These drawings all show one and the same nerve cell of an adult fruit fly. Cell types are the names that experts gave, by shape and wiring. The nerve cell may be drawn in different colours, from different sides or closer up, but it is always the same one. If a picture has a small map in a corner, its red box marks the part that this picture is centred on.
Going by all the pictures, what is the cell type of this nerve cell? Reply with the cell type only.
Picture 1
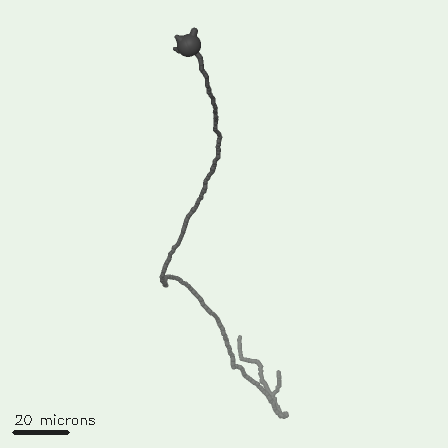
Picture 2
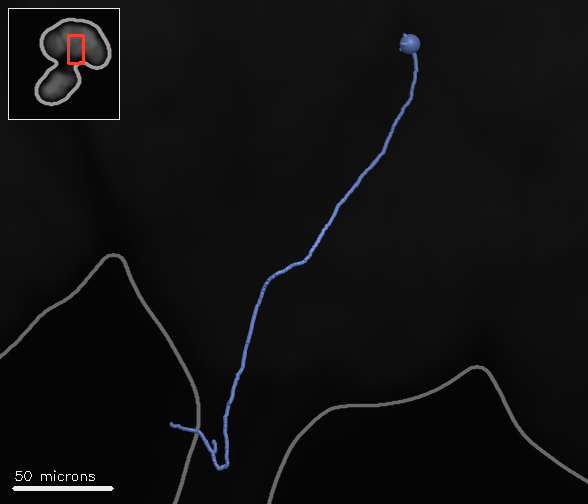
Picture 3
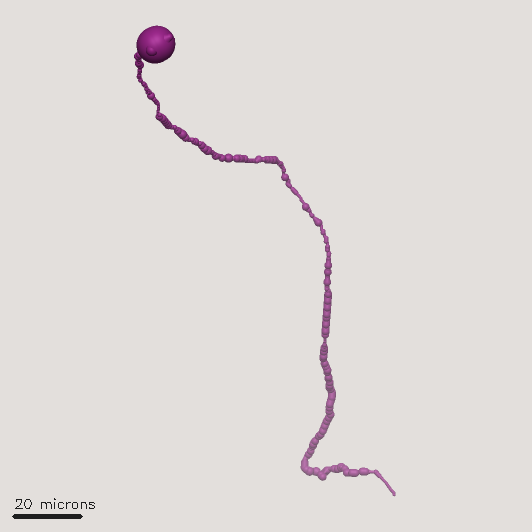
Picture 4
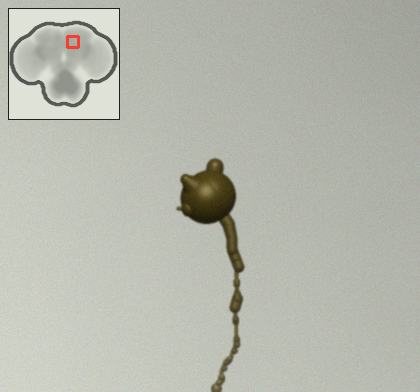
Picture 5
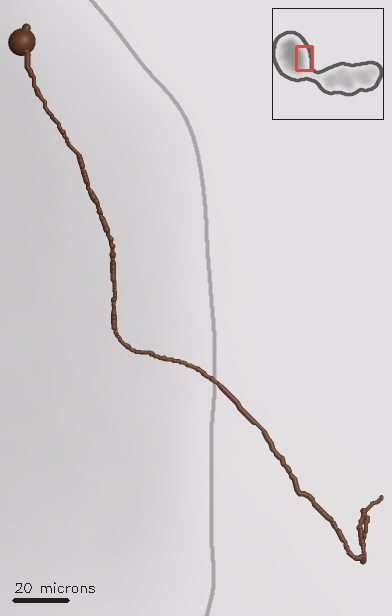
ITP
